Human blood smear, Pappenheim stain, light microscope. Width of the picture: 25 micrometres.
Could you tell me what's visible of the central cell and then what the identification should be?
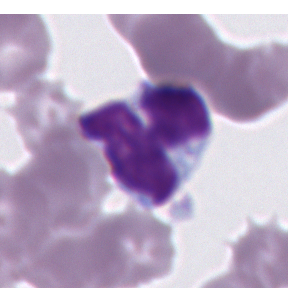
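Looking at the central cell, the nucleus takes up most of it. Its chromatin is dense and deep purple all the way through, and I can't make out any nucleoli. Nor do I find coarse dark granules in the cytoplasm. So this is a typical lymphocyte.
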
